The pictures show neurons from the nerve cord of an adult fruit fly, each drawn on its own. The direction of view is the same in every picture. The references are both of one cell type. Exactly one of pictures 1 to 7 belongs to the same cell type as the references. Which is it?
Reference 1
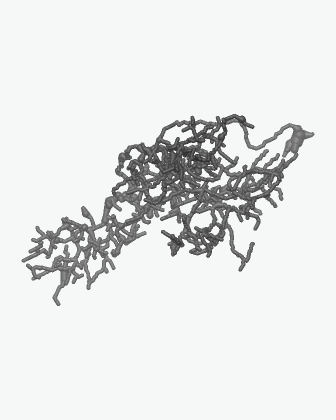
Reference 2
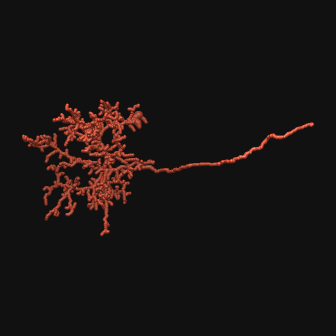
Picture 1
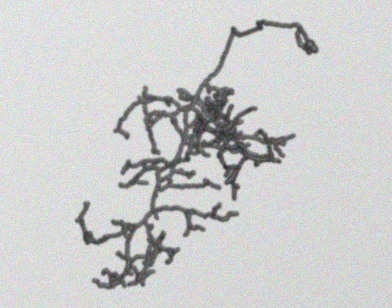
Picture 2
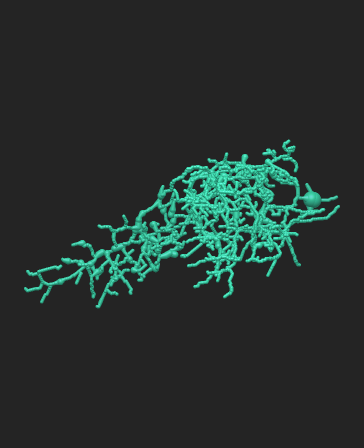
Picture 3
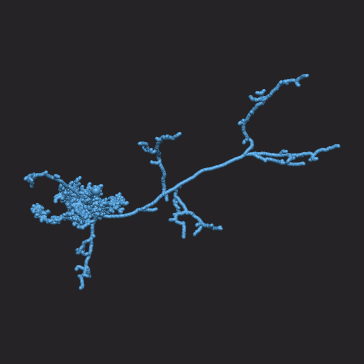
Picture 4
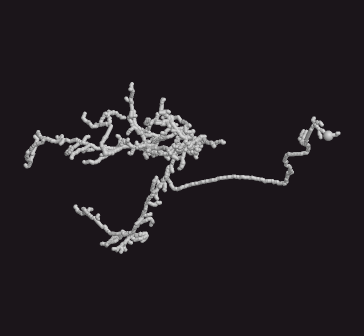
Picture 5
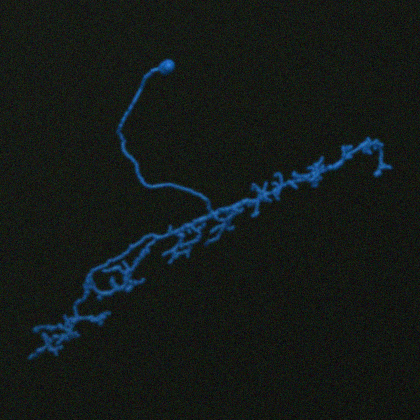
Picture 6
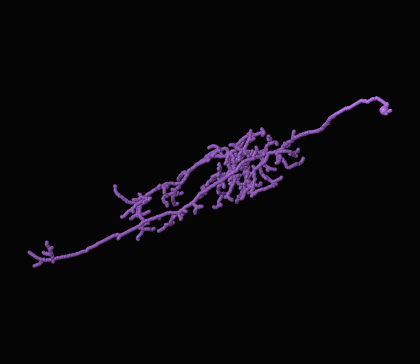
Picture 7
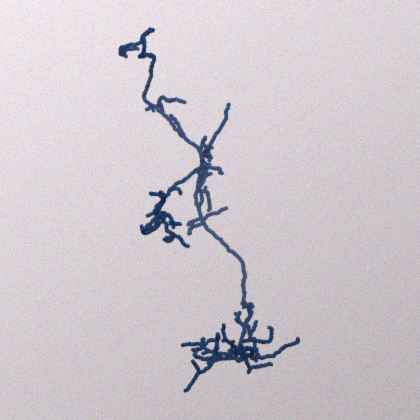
2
